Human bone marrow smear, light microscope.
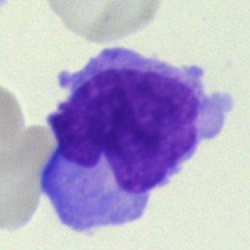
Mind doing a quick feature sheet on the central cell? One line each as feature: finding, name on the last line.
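Nucleus: takes up most of the upper part of the cell
Lower border: a notch cut into it, now I look closely
Chromatin: dark purple and mottled, paler patches between darker clumps
Cytoplasm: pale lavender-blue, lying mostly below and left of the nucleus
Name: monocyte, then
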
